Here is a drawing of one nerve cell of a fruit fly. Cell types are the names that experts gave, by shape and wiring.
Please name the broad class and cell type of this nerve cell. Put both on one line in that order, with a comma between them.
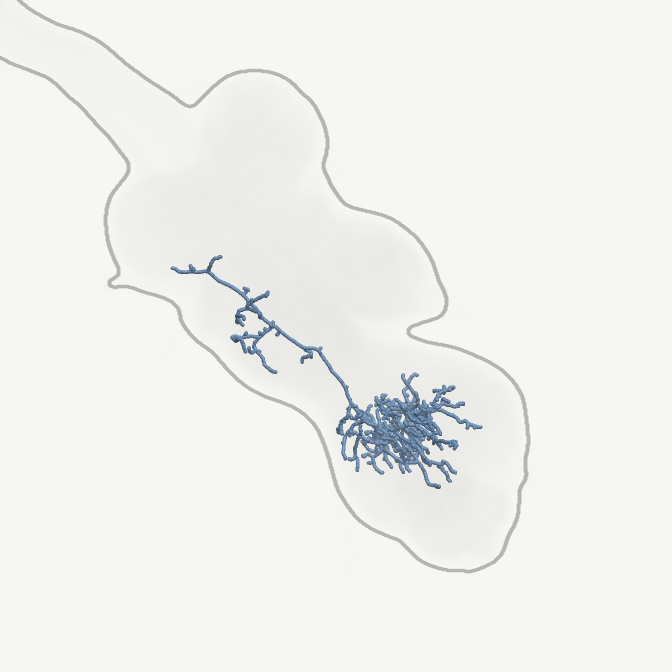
nerve-cord intrinsic neuron, INXXX091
